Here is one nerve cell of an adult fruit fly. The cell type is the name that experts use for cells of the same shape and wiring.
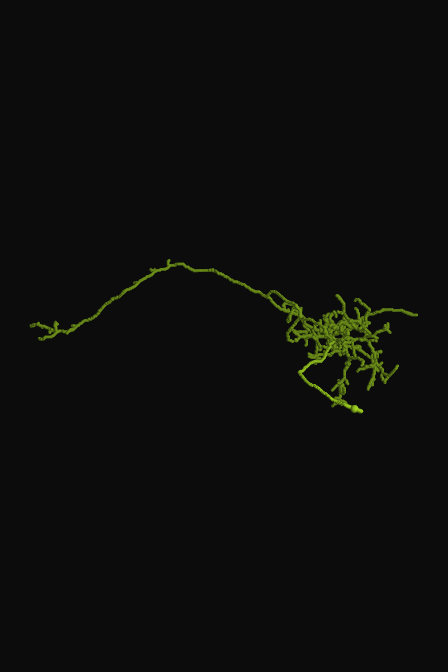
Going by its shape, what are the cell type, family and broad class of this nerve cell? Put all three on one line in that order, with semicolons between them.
CB1792; hemilineage LALv1_ventral; central-brain intrinsic neuron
